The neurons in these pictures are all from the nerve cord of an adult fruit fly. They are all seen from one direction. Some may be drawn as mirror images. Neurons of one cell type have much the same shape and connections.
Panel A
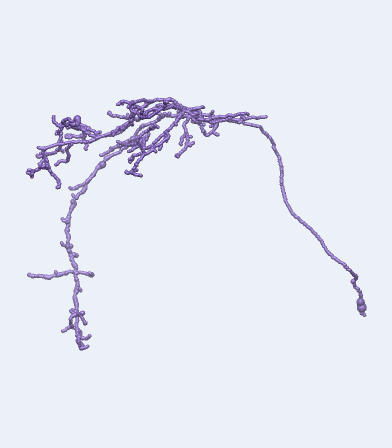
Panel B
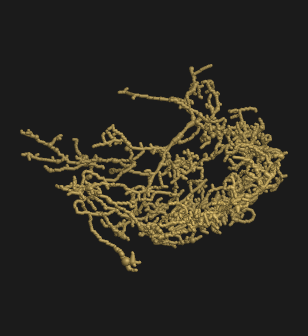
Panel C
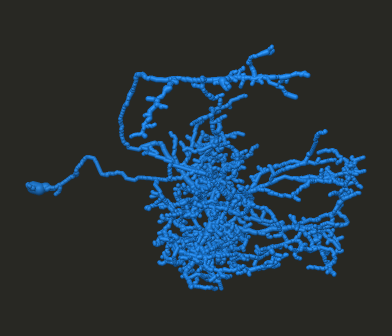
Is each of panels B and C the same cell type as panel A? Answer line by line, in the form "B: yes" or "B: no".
B: no
C: no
